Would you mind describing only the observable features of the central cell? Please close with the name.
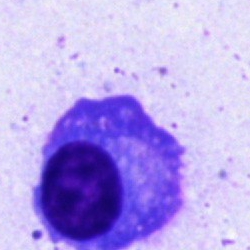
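I can't make out a distinct nucleolus in the nucleus here. Plenty of cytoplasm, mostly off to the upper right, and to the right of the nucleus it's full of small pale spots, so it looks mottled. The outline's irregular and bumpy along the top and right edges. It's a plasma cell.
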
